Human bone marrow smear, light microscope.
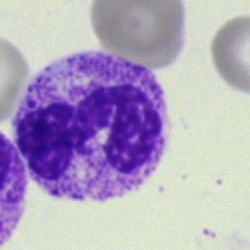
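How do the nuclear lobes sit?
Two of them, side by side, left and right, in a round, smooth cell.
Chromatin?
Dense, dark purple and clumped.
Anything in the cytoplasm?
Numerous purple granules, scattered all through it.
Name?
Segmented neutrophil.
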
